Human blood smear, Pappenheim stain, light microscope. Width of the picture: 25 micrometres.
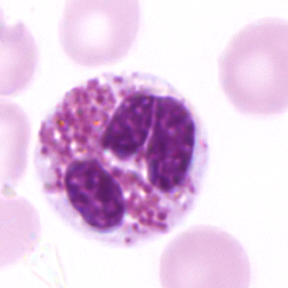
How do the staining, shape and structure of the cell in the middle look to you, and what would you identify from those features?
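The nucleus is split into separate lobes instead of one single mass. One of these lobes sits apart in the lower left part of the cell. Coarse, round, reddish-pink granules fill the cytoplasm, crowding most densely on the left side. The cell is an eosinophil.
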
